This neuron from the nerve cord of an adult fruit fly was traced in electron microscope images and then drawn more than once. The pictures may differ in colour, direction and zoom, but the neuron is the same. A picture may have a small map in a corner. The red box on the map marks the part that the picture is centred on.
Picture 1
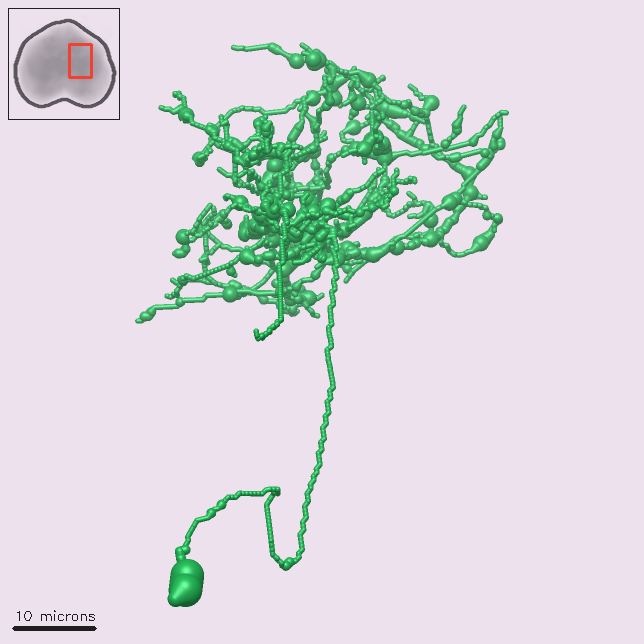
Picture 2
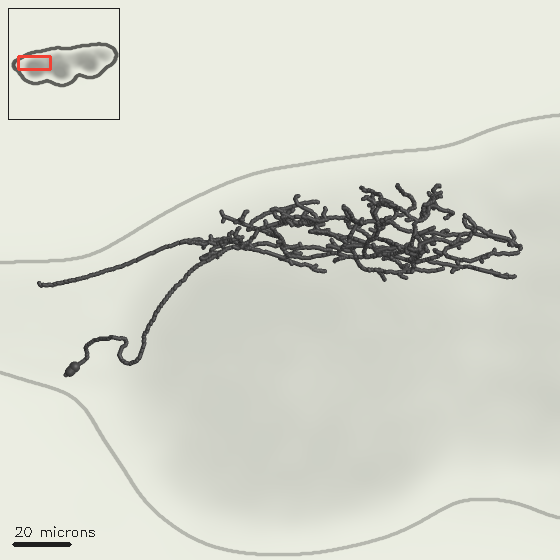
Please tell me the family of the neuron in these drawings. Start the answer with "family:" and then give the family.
family: hemilineage 16B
